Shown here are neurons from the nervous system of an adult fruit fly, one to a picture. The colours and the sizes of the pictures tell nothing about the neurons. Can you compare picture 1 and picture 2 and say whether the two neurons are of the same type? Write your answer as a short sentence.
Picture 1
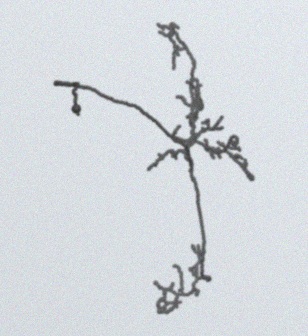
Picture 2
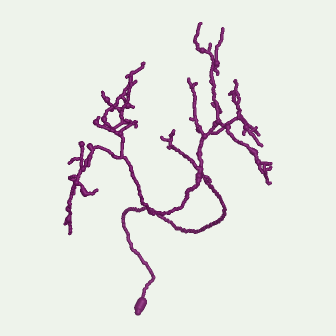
They are of the same cell type.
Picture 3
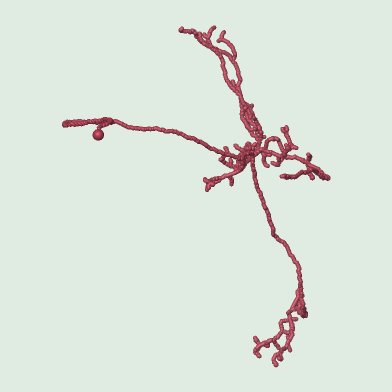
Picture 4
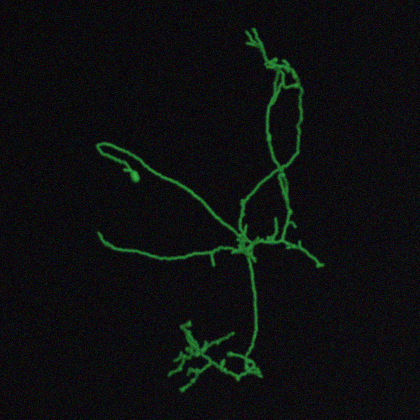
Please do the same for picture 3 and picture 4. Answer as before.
They are of different cell types.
